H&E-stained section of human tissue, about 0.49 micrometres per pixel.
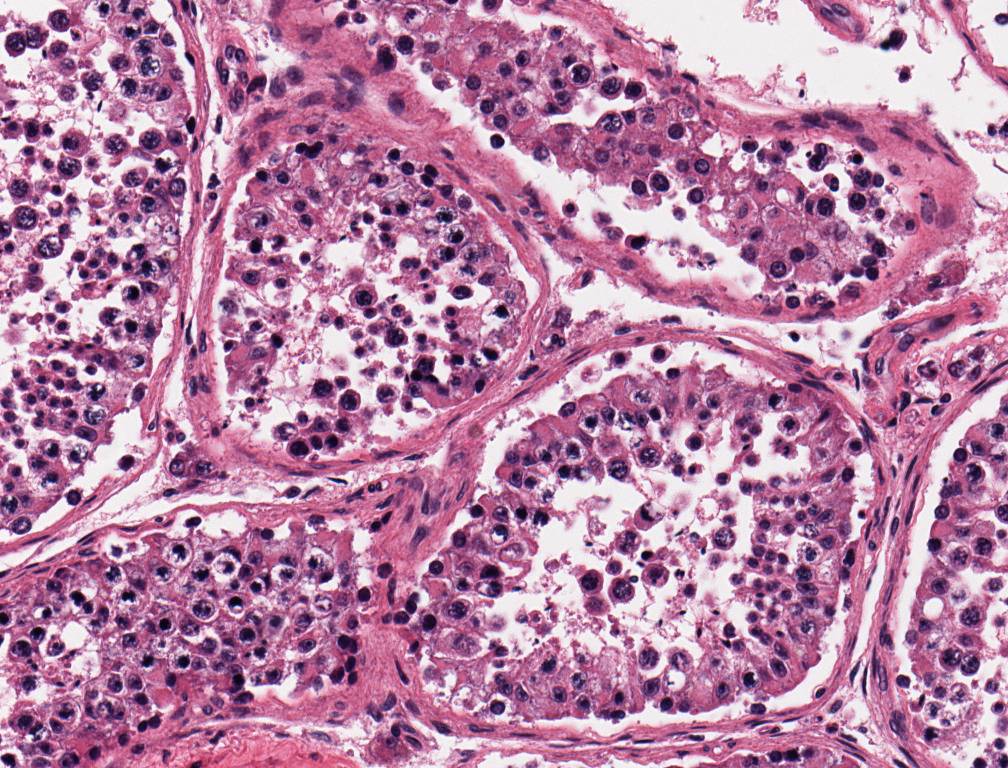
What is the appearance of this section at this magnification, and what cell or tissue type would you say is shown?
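Each tubule has a stratified epithelium many cells thick, extending from the wall toward the lumen. Numerous large round germ cells carry round nuclei with coarse, clumped dark chromatin. A thin pink wall surrounds every tubule and holds flattened, elongated dark nuclei aligned parallel to it. Loose detached cells and pale, wispy pink debris lie in the central spaces of the tubules. This is testis.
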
